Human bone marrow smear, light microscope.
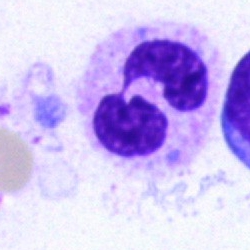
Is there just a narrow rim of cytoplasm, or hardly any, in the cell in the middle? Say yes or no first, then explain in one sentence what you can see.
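No. The cytoplasm is plentiful and pale pinkish-lilac.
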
